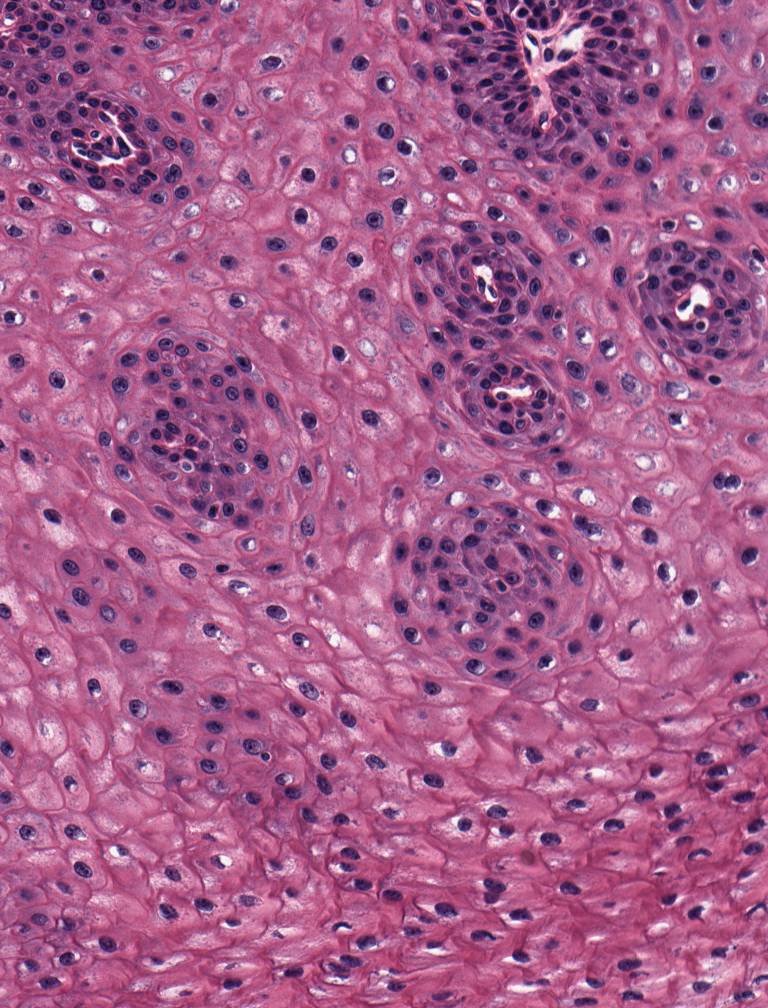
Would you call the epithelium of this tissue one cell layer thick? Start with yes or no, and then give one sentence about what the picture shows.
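No. The field is made of stratified squamous epithelium with large polygonal cells having sharp cell borders.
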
